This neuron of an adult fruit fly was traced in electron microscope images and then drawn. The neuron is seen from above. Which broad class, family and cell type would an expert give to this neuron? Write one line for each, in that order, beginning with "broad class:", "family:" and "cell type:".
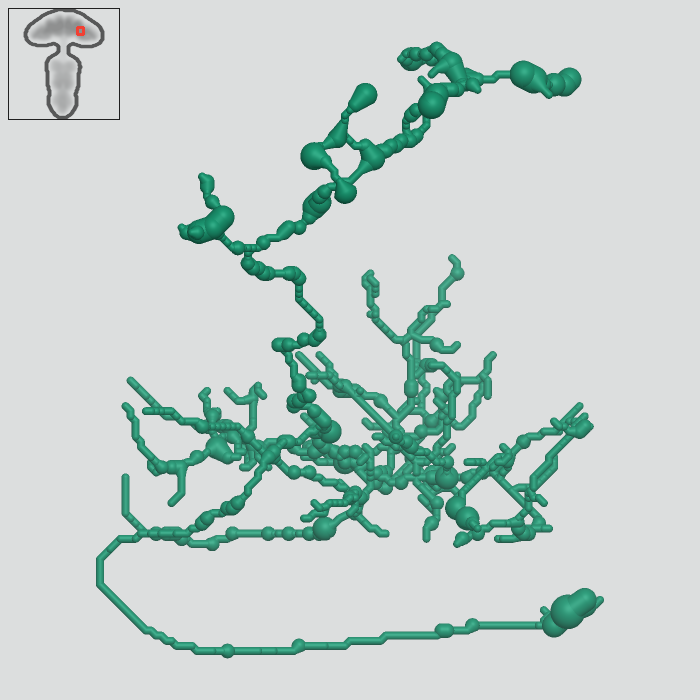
broad class: central-brain intrinsic neuron
family: hemilineage LHp1
cell type: LHPV4i3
